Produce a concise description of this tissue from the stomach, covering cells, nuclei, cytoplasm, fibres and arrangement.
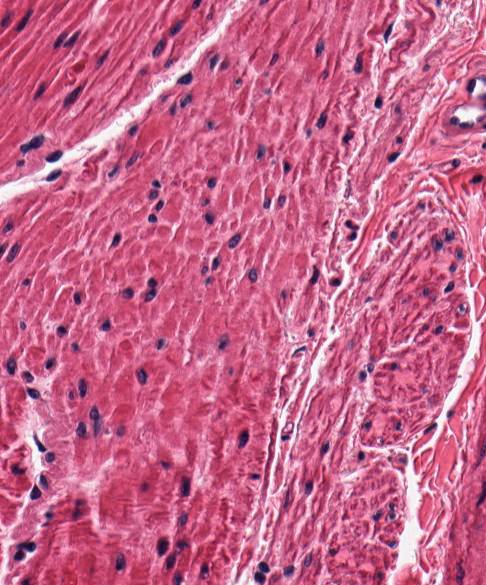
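Look across the field: it is made up almost entirely of pink muscle fibres in bundles running in different directions. In the upper left corner they are cut lengthwise and run diagonally, parallel to the white cleft beside them. The fibre cytoplasm stains strong pink, and connective tissue between fibres is scanty.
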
